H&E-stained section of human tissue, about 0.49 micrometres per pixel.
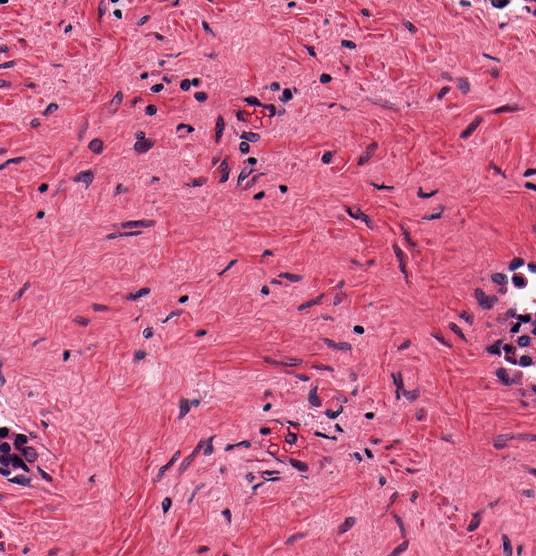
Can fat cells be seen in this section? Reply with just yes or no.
No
